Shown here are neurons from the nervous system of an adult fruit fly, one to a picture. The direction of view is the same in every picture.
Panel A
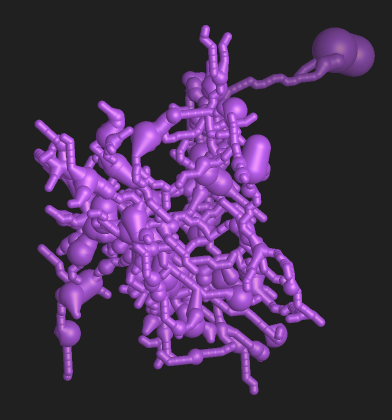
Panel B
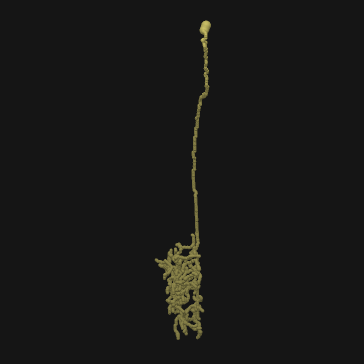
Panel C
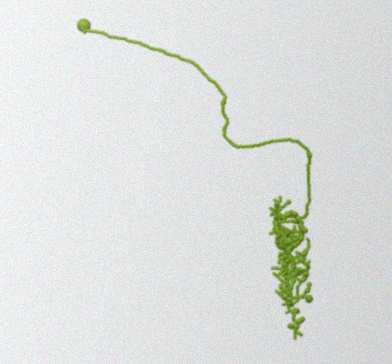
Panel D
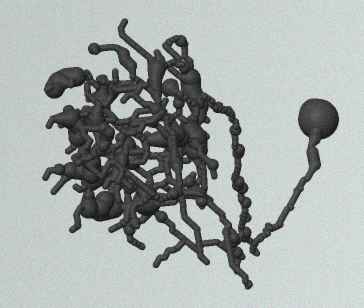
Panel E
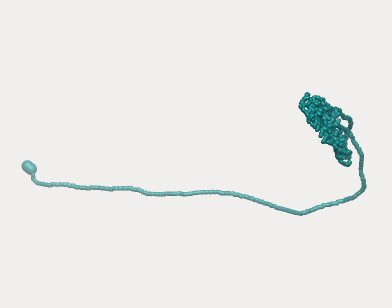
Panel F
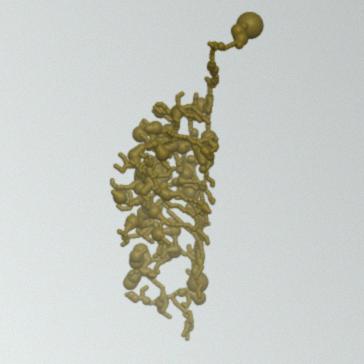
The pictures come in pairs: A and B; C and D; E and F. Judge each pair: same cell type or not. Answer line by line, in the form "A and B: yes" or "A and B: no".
A and B: yes
C and D: no
E and F: no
